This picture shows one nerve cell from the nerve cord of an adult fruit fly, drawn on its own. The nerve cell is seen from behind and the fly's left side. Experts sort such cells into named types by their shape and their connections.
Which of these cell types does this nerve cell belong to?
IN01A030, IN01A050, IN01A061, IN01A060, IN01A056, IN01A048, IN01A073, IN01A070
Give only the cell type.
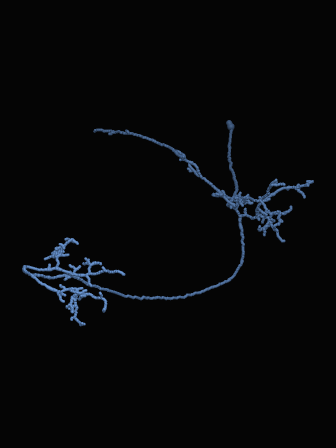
IN01A073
